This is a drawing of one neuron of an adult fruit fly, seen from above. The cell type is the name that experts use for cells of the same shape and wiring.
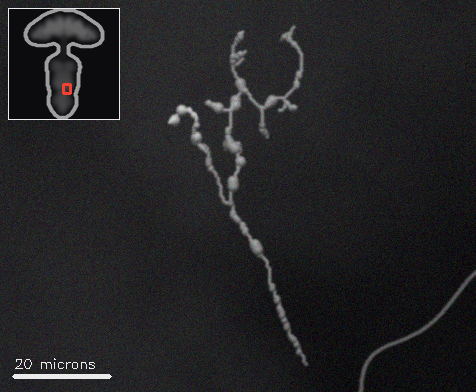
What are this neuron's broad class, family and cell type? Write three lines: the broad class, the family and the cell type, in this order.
sensory neuron entering the nerve cord
class mechanosensory tactile
SNta21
